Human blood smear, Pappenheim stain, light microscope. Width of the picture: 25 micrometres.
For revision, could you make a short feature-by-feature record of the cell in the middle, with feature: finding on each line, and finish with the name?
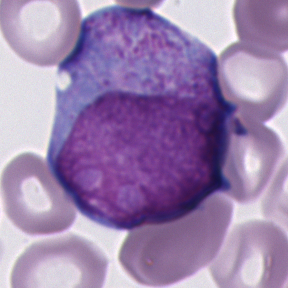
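Chromatin: finely granular, evenly spread, no coarse clumps.
Pale areas: rounded, within the lower left part of the nucleus.
Granules: fine, reddish-purple, scattered through the cytoplasm above the nucleus.
Vacuole: one small clear one at the left edge of the cytoplasm.
Cell type: promyelocyte.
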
